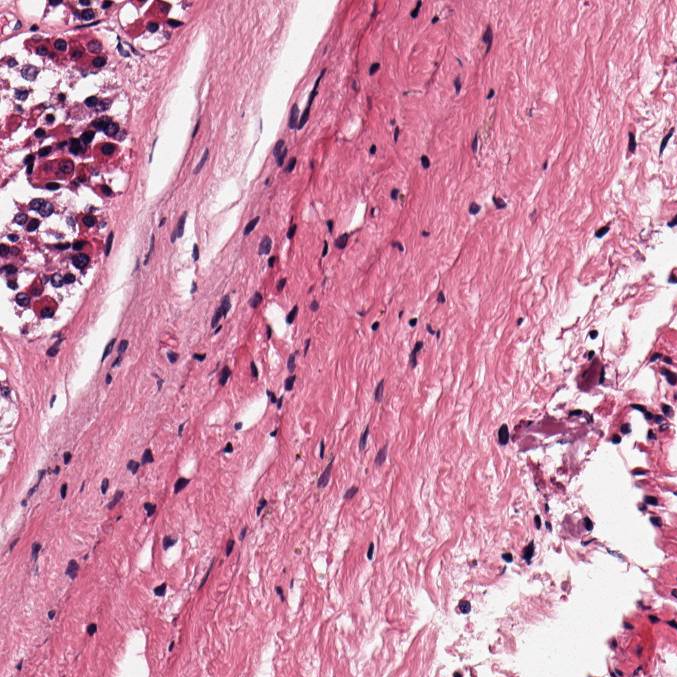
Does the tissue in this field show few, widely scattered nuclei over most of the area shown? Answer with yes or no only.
Yes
